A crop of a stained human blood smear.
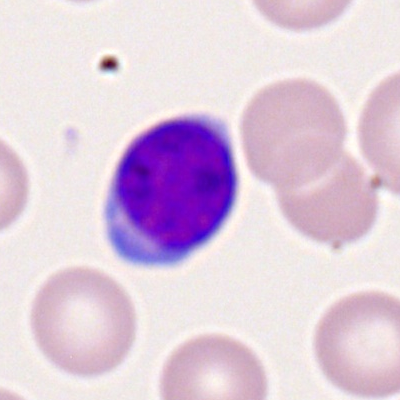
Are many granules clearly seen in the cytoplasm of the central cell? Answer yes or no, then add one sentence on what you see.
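No. No granules are visible in the cytoplasm.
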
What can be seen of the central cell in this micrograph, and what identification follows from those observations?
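Cytoplasm pale blue, thin rim only, mostly a crescent along lower-left side. Nucleus fills most of cell. Chromatin dense, stains dark purple. Lymphocyte.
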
